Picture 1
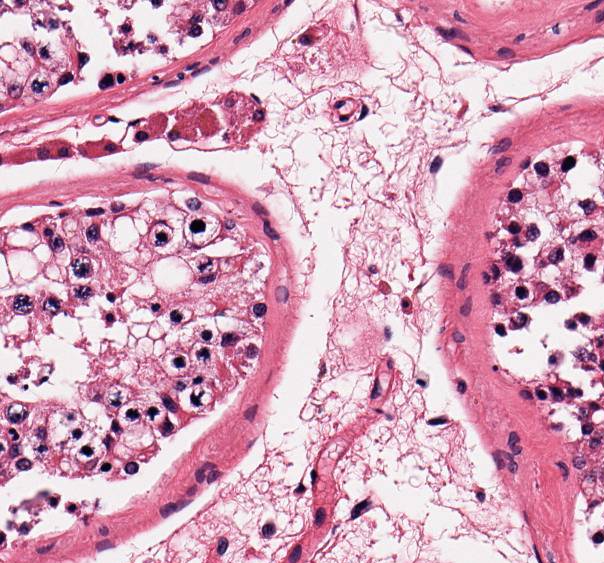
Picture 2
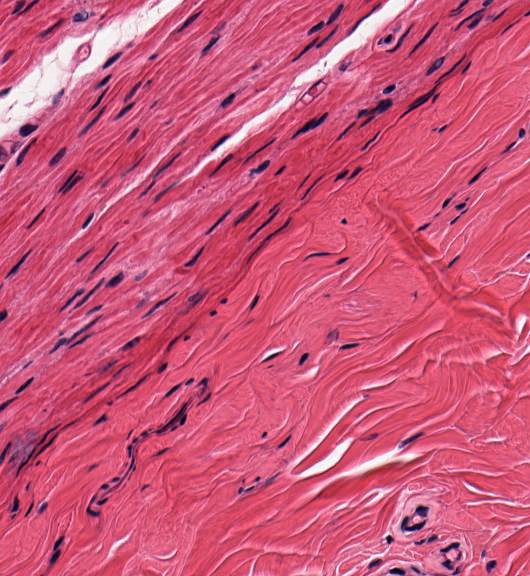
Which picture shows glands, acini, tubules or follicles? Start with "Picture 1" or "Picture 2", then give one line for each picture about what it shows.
Picture 1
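What picture 1 shows: Parts of several rounded tubules lie at the left, right and top edges of the field, with a strip of loose tissue running vertically between them through the middle.
What picture 2 shows: No epithelium or glands are present anywhere in the field.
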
